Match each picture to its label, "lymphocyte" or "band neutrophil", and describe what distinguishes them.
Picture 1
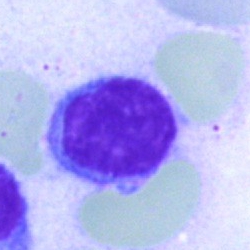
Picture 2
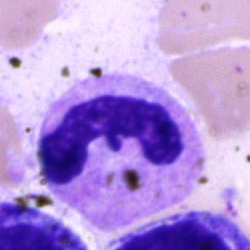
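On the first check, identity: the lymphocyte is in picture 1 and the band neutrophil in picture 2. Outline next: the lymphocyte is roughly round, while the band neutrophil is round with a smooth edge. Nuclear shape: in the band neutrophil the nucleus is a curved band shaped like a horseshoe, its open side facing down.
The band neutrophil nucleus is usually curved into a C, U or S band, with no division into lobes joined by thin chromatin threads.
Chromatin: the lymphocyte's is dark purple and clumped, with small paler patches between the clumps, and the band neutrophil's is dense and dark purple.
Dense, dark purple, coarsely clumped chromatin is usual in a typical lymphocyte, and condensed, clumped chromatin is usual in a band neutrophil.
Cytoplasm: the lymphocyte has only a thin blue rim, widest on the left and without granules, whereas the band neutrophil's cytoplasm shows no clear vacuoles.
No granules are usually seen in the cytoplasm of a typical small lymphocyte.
Remaining points: the band neutrophil's nucleus shows no nucleoli, and the lymphocyte carries a small blue bleb on its lower edge, where a red cell also touches it.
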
